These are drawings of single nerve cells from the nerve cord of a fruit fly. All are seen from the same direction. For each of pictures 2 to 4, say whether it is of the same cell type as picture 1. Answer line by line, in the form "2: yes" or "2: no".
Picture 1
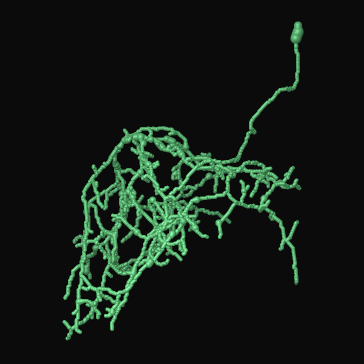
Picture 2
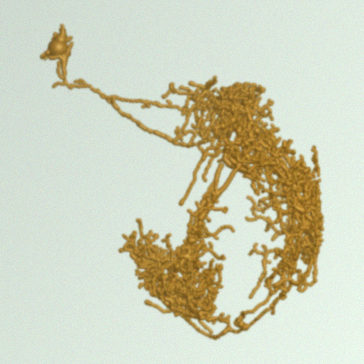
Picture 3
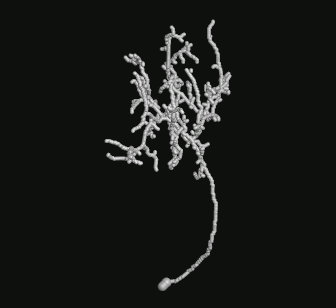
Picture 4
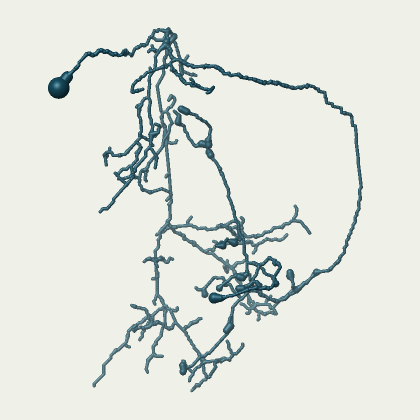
2: no
3: no
4: yes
